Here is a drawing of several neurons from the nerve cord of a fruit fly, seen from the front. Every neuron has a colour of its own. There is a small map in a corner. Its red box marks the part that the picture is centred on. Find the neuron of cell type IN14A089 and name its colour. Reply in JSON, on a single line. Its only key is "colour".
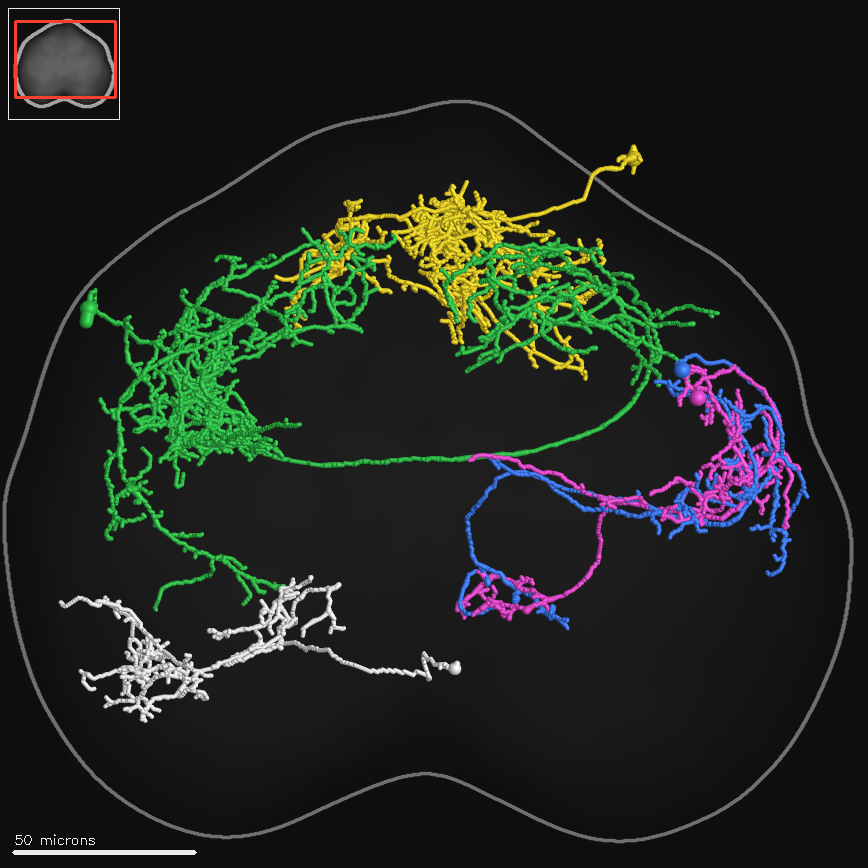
{"colour": "white"}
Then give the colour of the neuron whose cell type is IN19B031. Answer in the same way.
{"colour": "green"}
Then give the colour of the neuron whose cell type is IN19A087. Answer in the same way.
{"colour": "blue"}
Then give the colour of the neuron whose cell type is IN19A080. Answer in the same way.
{"colour": "magenta"}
